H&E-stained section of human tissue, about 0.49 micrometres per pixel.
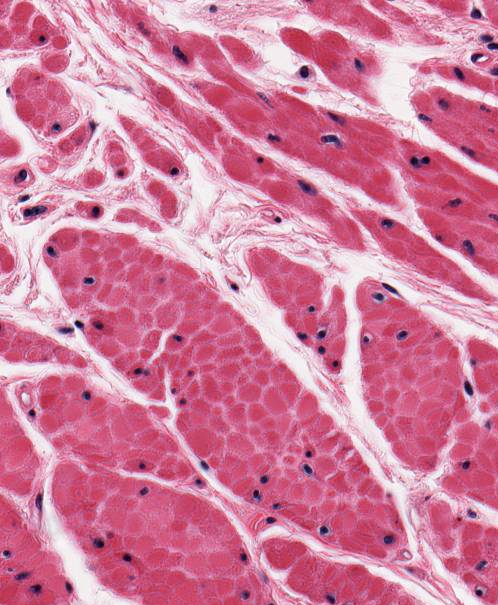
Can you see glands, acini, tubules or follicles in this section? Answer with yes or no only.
No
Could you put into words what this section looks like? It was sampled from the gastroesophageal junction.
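Bundles of pink smooth muscle cells, separated by pale septa, fill the field. Notice the upper cells, cut lengthwise and running diagonally from upper left to lower right. The large central and lower bundles, cut across, show small polygonal profiles, a minority with a dark nucleus.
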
